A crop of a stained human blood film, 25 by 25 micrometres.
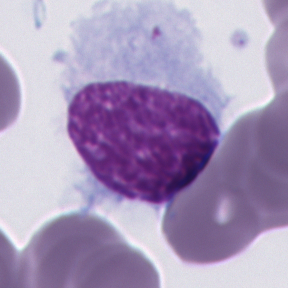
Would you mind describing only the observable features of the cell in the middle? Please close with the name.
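Notice how ragged the edge of the cytoplasm is, with fine hair-like projections. The cytoplasm itself is pale blue-grey, and most of it lies above the nucleus. Inside the nucleus, the chromatin is dark purple, mottled with lighter streaks. You are looking at a hairy cell.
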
